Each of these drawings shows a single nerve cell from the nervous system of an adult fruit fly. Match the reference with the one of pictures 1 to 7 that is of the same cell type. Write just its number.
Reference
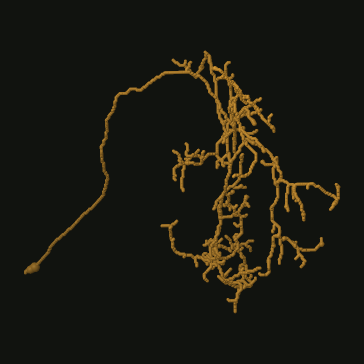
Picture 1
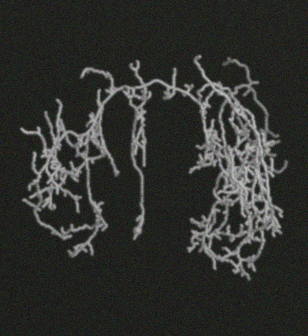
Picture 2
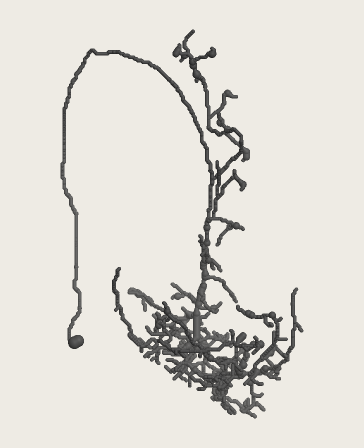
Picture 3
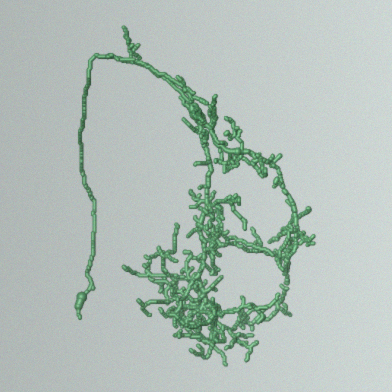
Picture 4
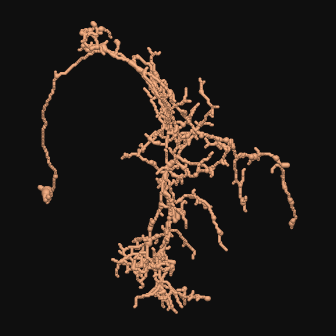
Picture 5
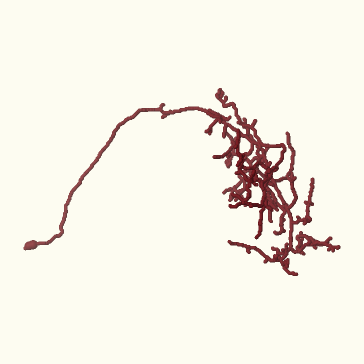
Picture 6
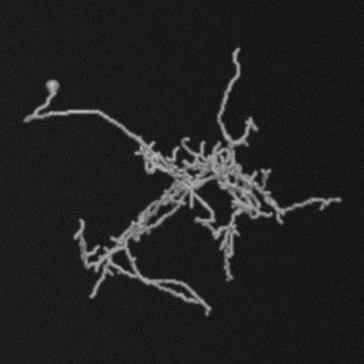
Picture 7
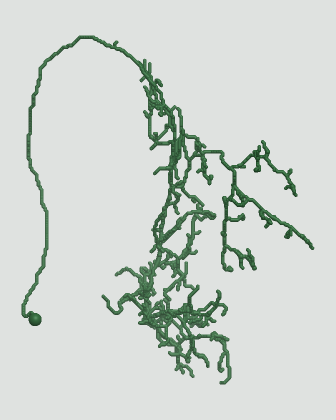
5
